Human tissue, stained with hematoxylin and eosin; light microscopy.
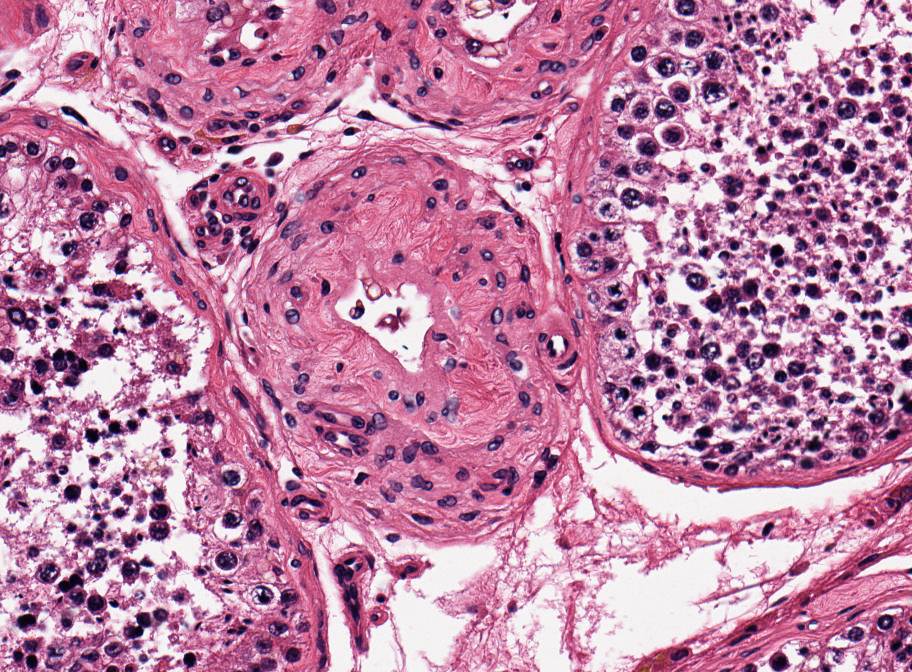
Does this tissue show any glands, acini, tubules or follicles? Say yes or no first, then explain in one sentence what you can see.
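Yes. A round thick-walled vessel sits in the centre of the field, with a large tubule filled with cells on each side of it.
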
